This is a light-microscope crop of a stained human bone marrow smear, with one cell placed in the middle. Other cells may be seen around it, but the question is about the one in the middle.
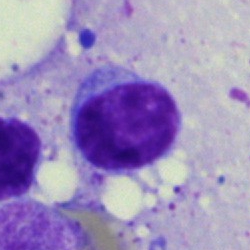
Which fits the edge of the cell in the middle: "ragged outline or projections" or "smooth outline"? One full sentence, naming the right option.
In outline, this cell is smooth rather than rough.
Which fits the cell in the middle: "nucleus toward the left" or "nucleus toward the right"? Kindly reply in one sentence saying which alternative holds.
This cell carries its nucleus toward the right side.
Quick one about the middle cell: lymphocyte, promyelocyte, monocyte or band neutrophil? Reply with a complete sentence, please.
The cell at the centre of the field is a lymphocyte.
